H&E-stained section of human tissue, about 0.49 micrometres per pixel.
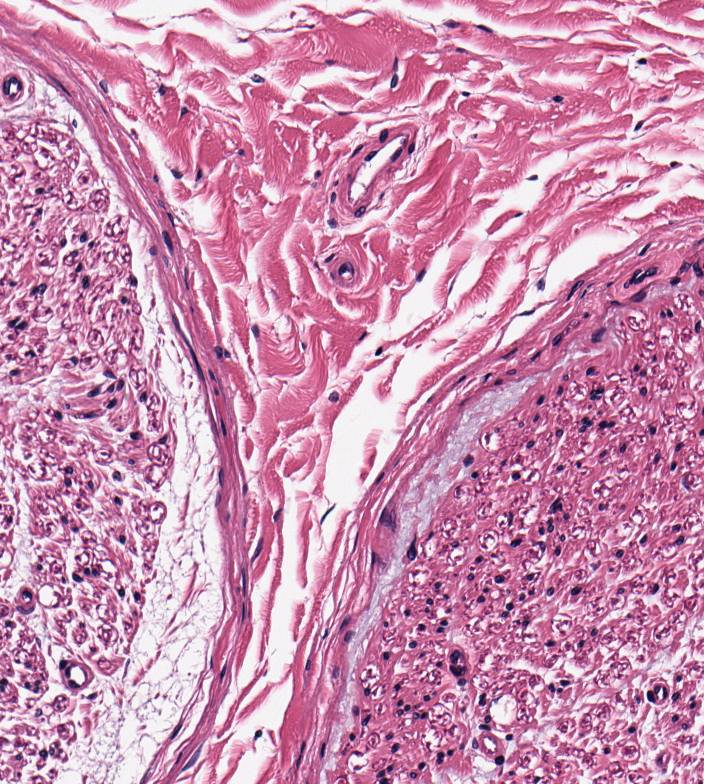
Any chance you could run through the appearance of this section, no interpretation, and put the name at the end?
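Two rounded bundles of nerve fibres, left edge and lower right, are parted by dense pink fibrous tissue down the centre. Each has a thin layered sheath of flattened cells with elongated dark nuclei. Cross-cut fibres: pale clear rings around pink dots. This is tibial nerve.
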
